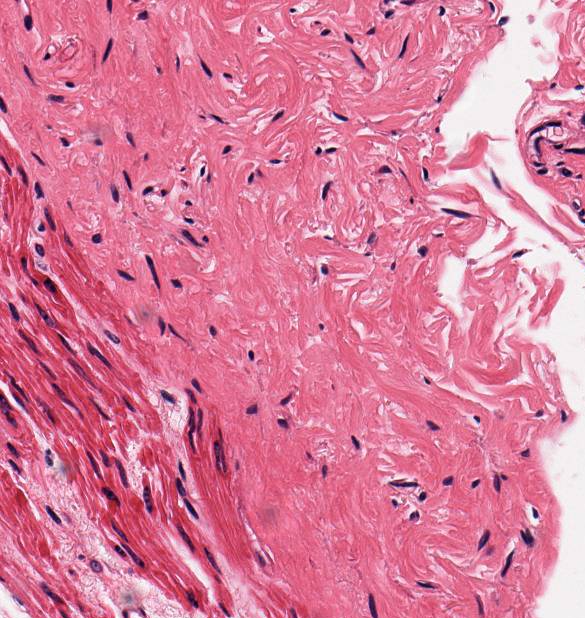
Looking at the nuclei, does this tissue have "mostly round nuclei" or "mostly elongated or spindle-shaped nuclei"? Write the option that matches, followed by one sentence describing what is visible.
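Mostly elongated or spindle-shaped nuclei. The collagenous tissue holds sparse, scattered fibroblasts with dark spindle-shaped nuclei.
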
